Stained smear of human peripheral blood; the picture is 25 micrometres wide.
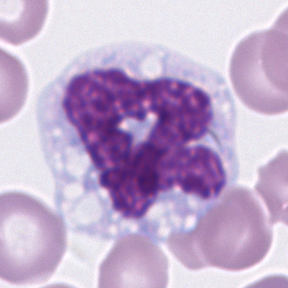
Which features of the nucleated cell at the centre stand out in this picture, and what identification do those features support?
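At the centre sits a nucleated cell whose outline is irregular and somewhat angular. Its nucleus is folded into several connected lobes, with a small pale gap showing through the middle. The cytoplasm around it is abundant and pale grey-blue. This cell is a monocyte.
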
